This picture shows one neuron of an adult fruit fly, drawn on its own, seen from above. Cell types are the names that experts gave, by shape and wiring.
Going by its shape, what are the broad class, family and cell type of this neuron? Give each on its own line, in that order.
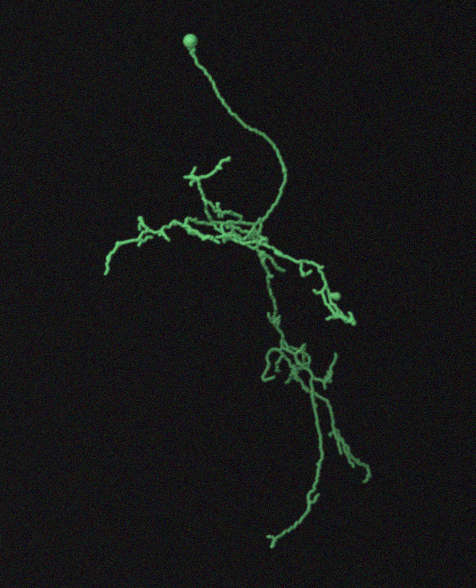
central-brain intrinsic neuron
hemilineage VPNp&v1_posterior
WEDPN6B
